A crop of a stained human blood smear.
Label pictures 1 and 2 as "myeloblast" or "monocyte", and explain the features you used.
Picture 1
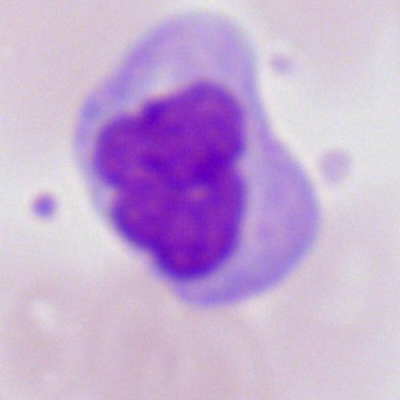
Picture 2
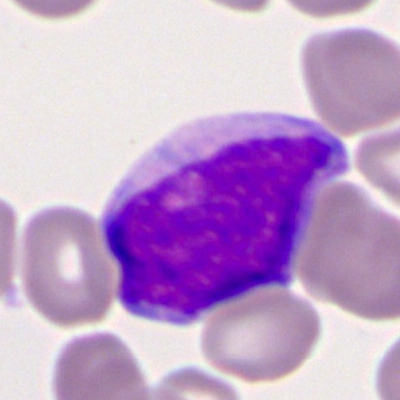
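The first picture shows a monocyte, and the second shows a myeloblast. Neither cell has a round outline; both are irregular, and the myeloblast's is angular as well. Now compare the cytoplasm: in the monocyte it is pale lilac-blue, while in the myeloblast it is pale blue. Its widest band sits in different places too, to the right of and below the nucleus in the monocyte, but along the upper edge in the myeloblast. In the myeloblast, notice how the nucleus fills most of the cell. And in the monocyte, you won't find any distinct granules in the cytoplasm.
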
